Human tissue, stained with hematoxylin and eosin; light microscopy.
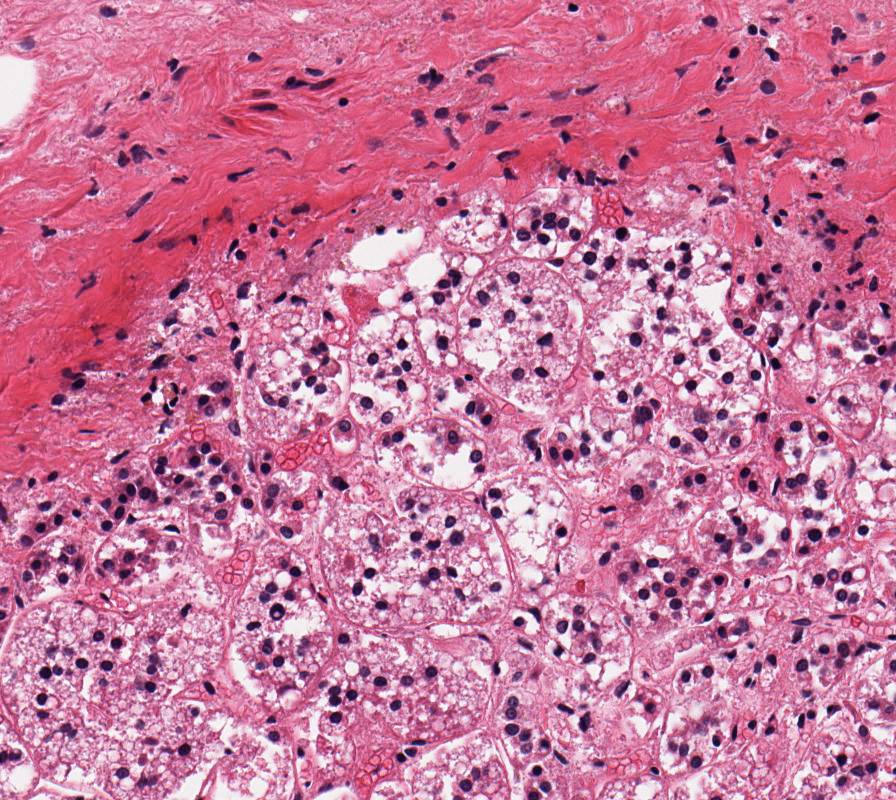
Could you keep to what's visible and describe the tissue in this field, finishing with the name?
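Pale cells are grouped in rounded nests outlined by thin, delicate septa. Their cytoplasm is pale, finely vacuolated and bubbly, and their nuclei are small, round and dark. In the upper fibrous band, wavy collagen bundles run roughly horizontally. The tissue is adrenal gland.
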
